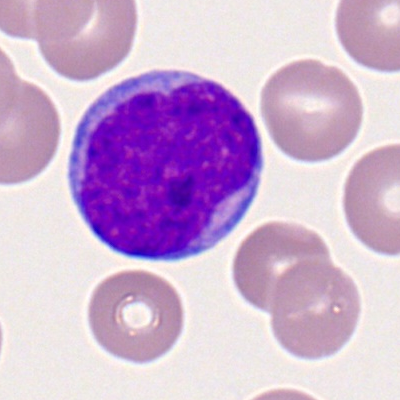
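Myeloblast, the cell in the middle of the stained blood smear. Outline round and smooth. Cytoplasm only a scant blue rim around the nucleus. No vacuoles in the cytoplasm.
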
